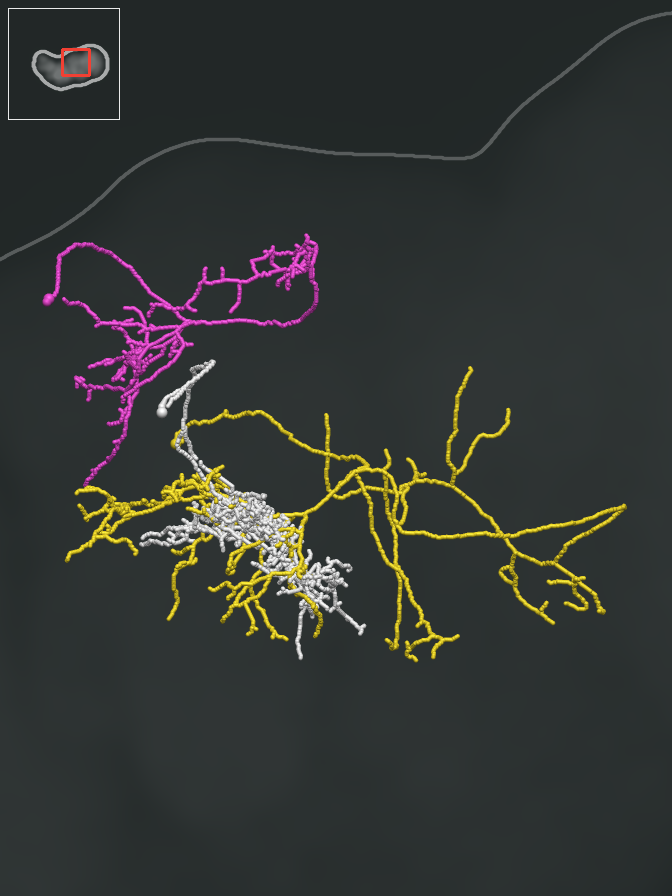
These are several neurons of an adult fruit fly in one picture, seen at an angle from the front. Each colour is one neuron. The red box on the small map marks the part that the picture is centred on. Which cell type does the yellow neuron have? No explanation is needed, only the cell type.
PVLP144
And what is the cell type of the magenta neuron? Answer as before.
CB1457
